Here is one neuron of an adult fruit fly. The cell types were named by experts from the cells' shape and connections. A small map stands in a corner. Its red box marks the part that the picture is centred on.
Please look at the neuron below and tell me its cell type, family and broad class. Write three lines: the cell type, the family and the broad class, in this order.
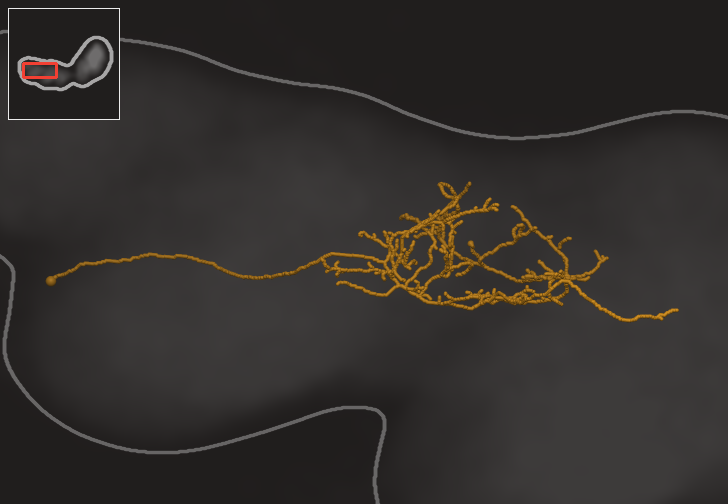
IN06A038
hemilineage 06A
nerve-cord intrinsic neuron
